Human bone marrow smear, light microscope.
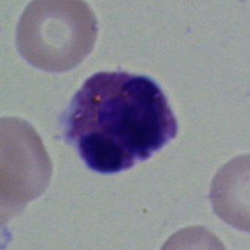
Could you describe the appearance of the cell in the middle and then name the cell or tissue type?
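Start with the edge: it is rounded, yet irregular, with slightly angular corners. Now move to the upper left part, where a few tiny orange-red dots are sitting. Along the left side the cell turns a paler lilac, and its margin there is faint and ragged. Look as closely as you like, and still no nucleolus shows. What we have here is an eosinophil.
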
